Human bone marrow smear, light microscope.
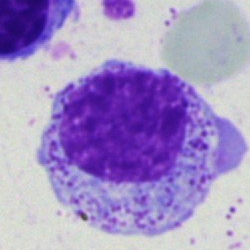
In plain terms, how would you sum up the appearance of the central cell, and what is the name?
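Roughly round outline, margin slightly uneven. Chromatin deep purple, finely stippled, not clumped into coarse blocks. Numerous purple-violet granules scattered through the cytoplasm. Rounded pale lilac bleb projecting from the right edge. Cell: myelocyte.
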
